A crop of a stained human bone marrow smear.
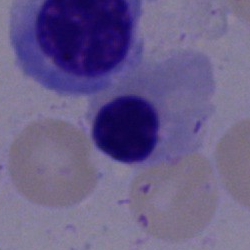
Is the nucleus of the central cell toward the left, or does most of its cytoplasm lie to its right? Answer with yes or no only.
Yes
